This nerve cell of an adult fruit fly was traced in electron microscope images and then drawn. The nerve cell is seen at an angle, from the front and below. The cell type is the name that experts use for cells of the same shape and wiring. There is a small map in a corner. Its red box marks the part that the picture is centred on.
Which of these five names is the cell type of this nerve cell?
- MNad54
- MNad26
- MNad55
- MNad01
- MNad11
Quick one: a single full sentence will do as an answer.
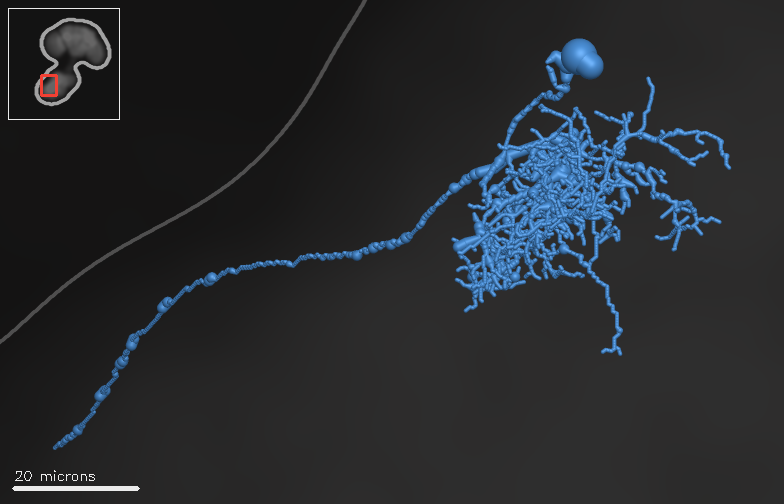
This nerve cell is recognized as the cell type MNad01.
